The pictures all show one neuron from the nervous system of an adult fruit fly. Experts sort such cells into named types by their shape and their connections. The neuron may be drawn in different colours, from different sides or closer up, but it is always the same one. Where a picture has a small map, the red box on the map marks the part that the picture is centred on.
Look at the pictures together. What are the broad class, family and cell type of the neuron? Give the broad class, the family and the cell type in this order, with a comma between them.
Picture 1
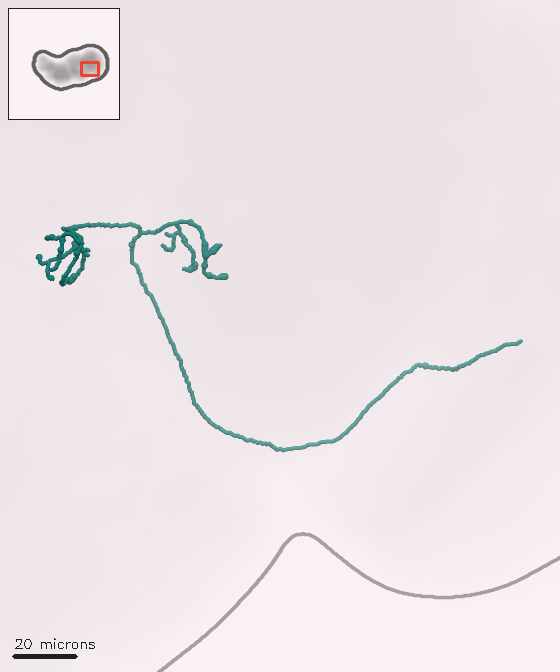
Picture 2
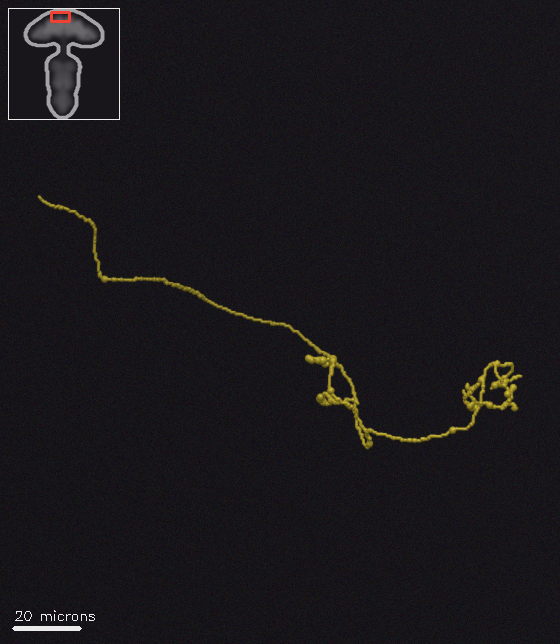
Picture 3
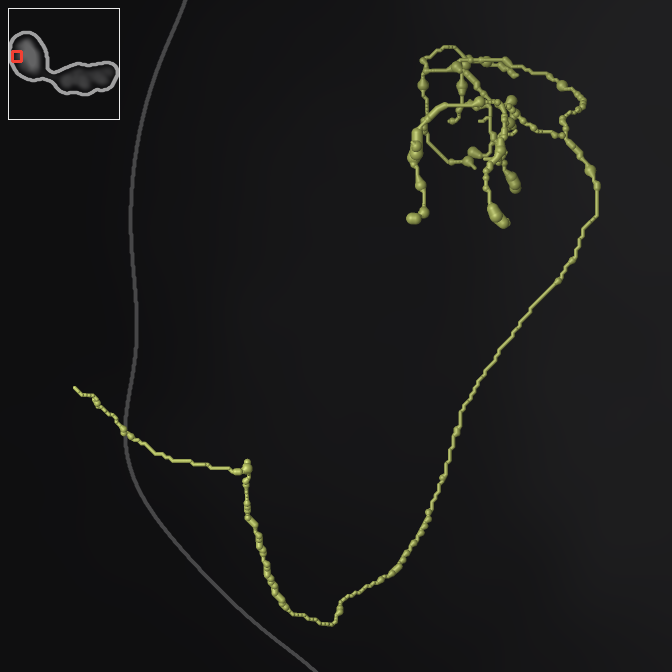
sensory neuron entering the brain, class olfactory, ORN_DM1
